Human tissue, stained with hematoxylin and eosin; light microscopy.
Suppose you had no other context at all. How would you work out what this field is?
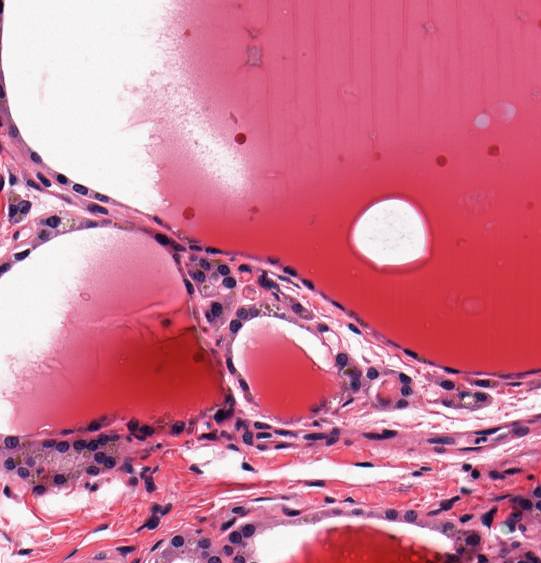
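The structure shown is the thyroid follicle. Large rounded follicles filled with homogeneous pink colloid occupy most of the upper half.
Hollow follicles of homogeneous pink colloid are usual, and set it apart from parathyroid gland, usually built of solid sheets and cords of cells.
These follicles are lined by a single layer of flattened epithelial cells.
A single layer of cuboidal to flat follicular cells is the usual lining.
One round clear vacuole lies in the colloid, upper right.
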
